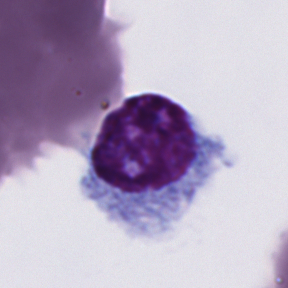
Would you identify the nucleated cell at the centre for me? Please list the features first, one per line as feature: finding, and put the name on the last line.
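Outline: ragged, wispy, frayed cytoplasmic edges
Nucleus: round, smooth outline
Cytoplasm colour: pale blue
Texture: mottled, lace-like
Name: hairy cell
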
